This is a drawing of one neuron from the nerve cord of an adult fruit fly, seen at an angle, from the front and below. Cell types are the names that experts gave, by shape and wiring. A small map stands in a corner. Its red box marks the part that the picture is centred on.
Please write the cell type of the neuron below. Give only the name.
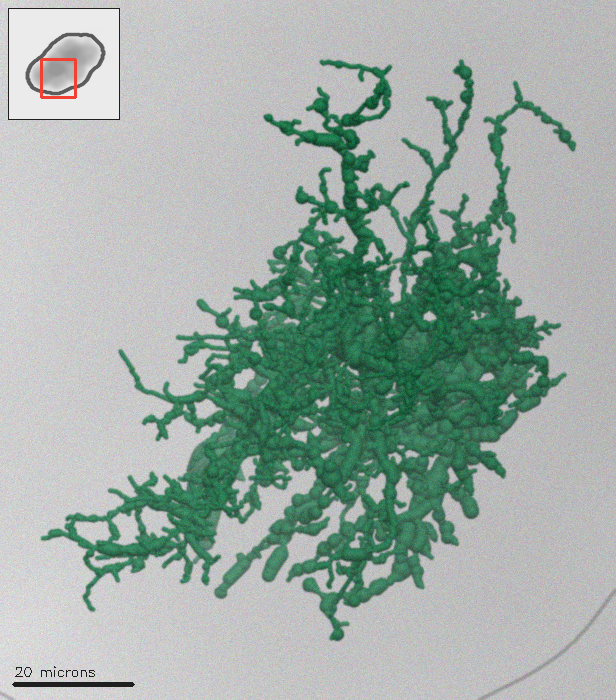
IN19A004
